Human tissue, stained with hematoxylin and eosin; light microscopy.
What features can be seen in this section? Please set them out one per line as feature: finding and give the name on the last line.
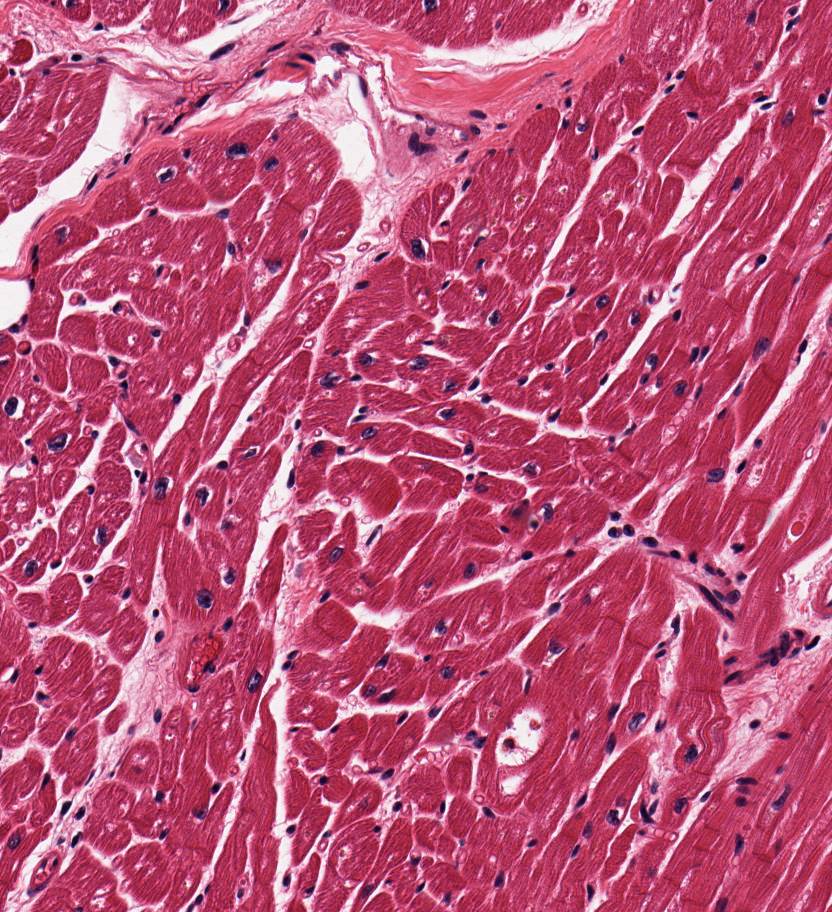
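Fibres: closely packed, in bundles, with thin connective tissue strands between
Upper left: many fibres cut across, rounded profiles
Nuclei: single, oval, central within the fibre
Perinuclear zone: pale and clear in many cross-cut fibres, within deep pink cytoplasm
Name: left ventricle of the heart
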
